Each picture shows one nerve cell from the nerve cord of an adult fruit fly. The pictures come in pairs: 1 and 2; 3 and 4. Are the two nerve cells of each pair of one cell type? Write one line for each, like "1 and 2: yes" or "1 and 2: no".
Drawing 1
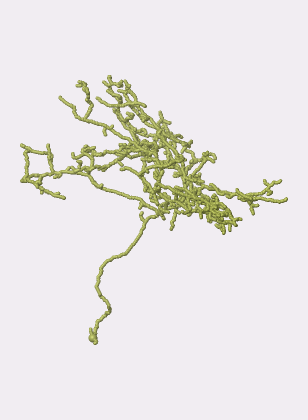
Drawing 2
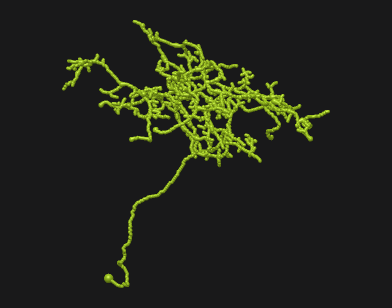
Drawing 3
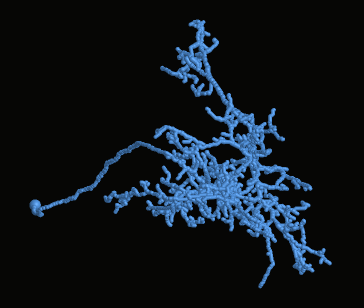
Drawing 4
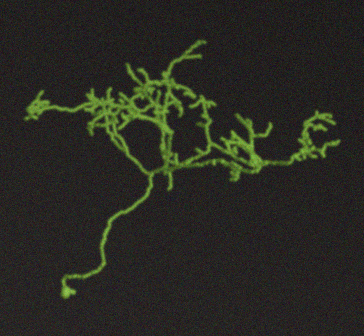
1 and 2: yes
3 and 4: no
